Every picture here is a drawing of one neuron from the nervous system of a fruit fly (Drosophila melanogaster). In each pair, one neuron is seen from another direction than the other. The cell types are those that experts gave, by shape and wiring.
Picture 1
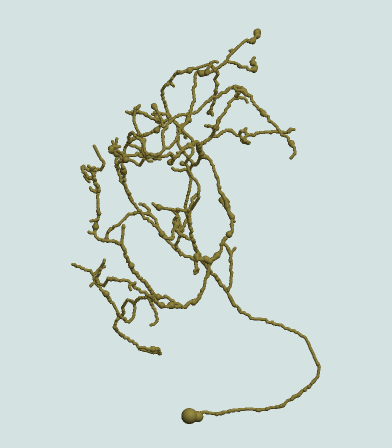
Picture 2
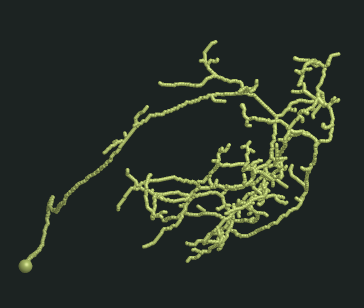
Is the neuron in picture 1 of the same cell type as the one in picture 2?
yes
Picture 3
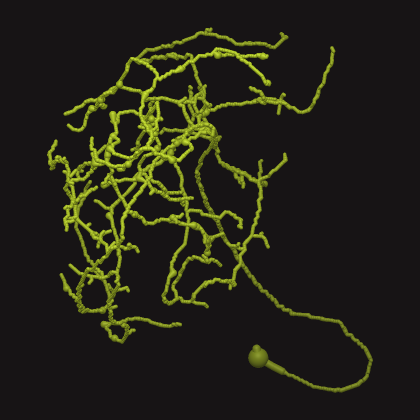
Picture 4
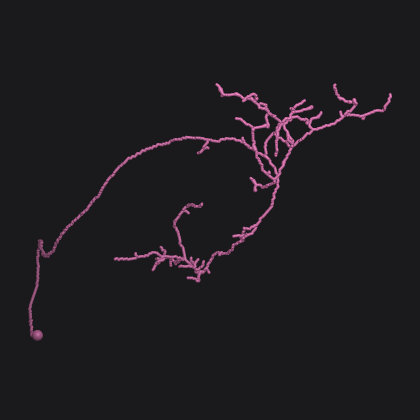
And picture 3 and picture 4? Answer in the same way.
no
